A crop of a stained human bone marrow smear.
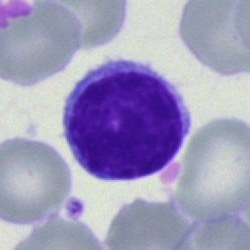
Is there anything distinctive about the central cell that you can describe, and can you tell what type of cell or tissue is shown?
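A round cell is seen, with only a very thin blue rim of cytoplasm around the nucleus. No vacuoles are present. The cell is a lymphocyte.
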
